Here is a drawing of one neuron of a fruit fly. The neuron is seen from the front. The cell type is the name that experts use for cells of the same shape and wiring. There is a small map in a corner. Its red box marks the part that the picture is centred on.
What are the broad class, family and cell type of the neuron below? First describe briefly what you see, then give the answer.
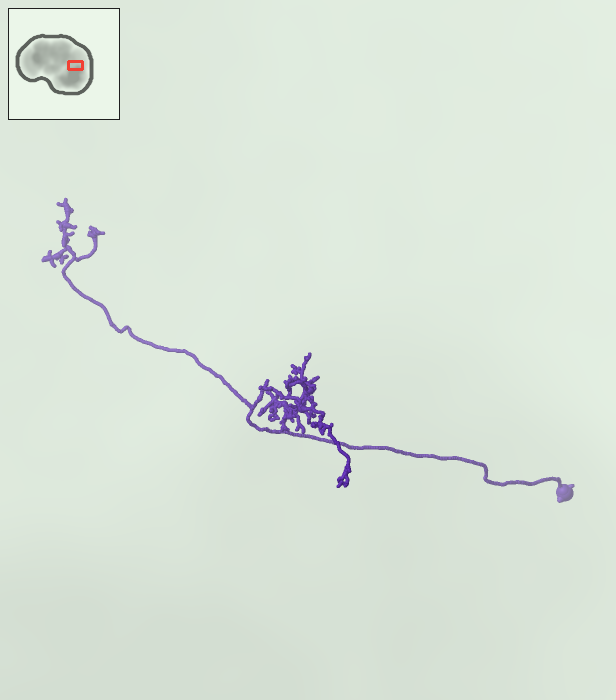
In this view it is wider than it is tall. It is an optic-lobe intrinsic neuron. The family is T. It is of cell type T2a.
